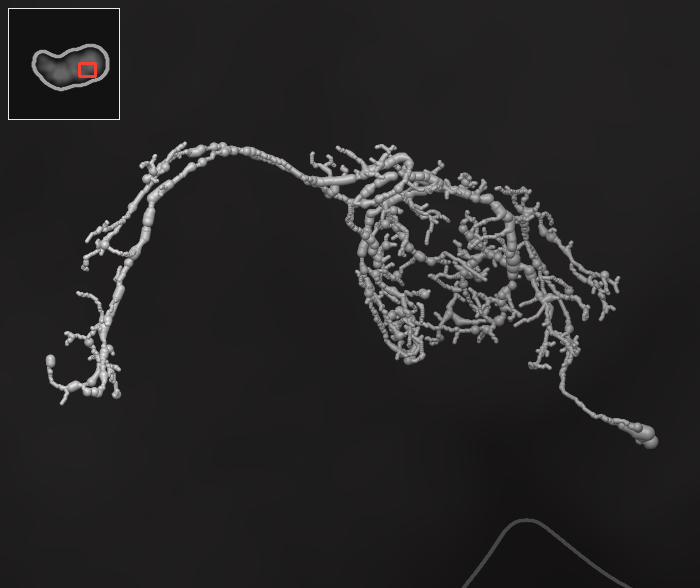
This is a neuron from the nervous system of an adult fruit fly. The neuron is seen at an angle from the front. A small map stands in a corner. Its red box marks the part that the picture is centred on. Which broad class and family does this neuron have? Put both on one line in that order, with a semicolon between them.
central-brain intrinsic neuron; hemilineage ALv2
